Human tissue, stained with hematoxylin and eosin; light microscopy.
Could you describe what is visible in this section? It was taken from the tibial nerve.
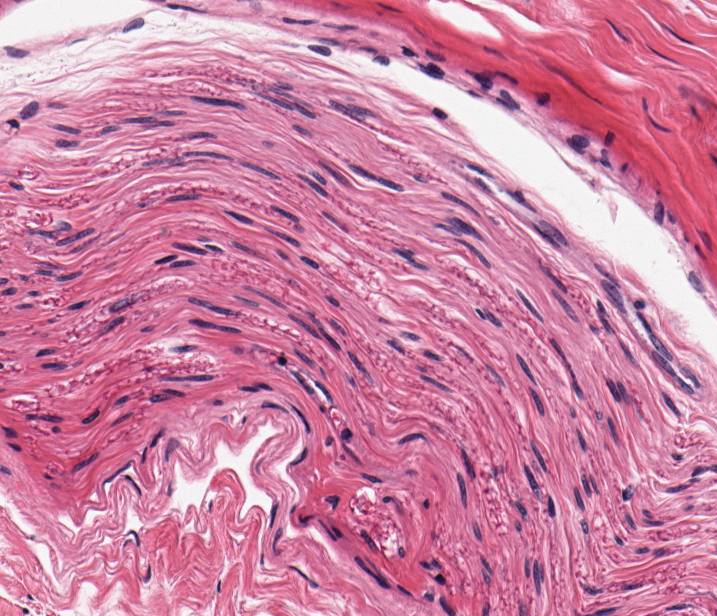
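A broad curved band of fibrous and muscular tissue sweeps from the left edge to upper right, concave toward lower left. Smooth muscle cells with elongated, cigar-shaped nuclei run parallel to its curve. At bottom left, the inner surface forms tight wavy folds bordering an empty space. Pale, finely vacuolated material streaks the band's middle between fibres.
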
